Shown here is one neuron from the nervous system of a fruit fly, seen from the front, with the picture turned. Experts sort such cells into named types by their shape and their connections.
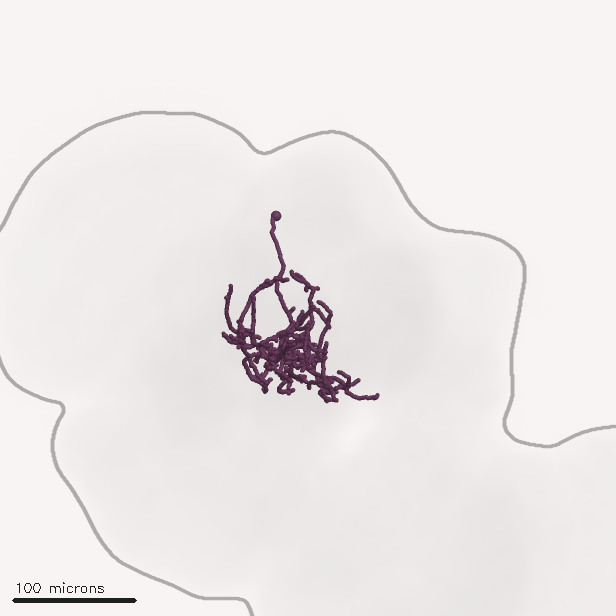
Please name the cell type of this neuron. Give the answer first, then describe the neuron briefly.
Its cell type is IN12A052_b. This is a nerve-cord intrinsic neuron. From top to bottom in the picture it spans about 160 microns. As drawn here it is about as wide as it is tall.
